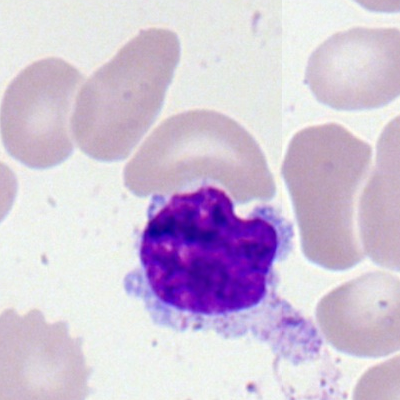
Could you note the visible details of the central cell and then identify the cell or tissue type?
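Description: the nucleus occupies most of the cell and has a notch in its upper right edge. Its chromatin is dark purple and coarsely clumped, and no nucleolus is visible within it. Name: lymphocyte.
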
